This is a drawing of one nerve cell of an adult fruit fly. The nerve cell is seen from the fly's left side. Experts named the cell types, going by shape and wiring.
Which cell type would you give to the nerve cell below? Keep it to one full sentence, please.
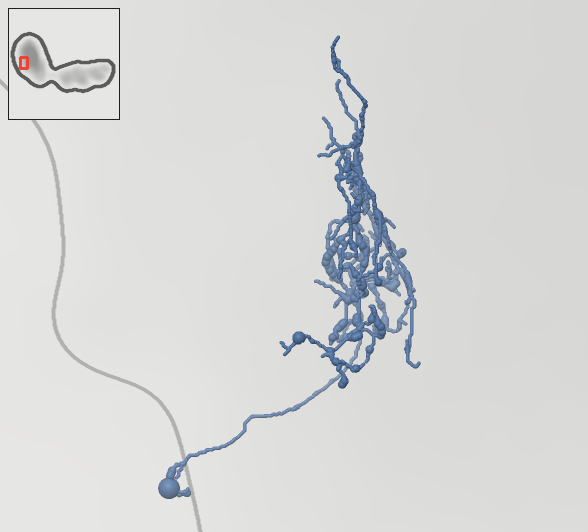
The cell type held by this nerve cell is CB1048.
